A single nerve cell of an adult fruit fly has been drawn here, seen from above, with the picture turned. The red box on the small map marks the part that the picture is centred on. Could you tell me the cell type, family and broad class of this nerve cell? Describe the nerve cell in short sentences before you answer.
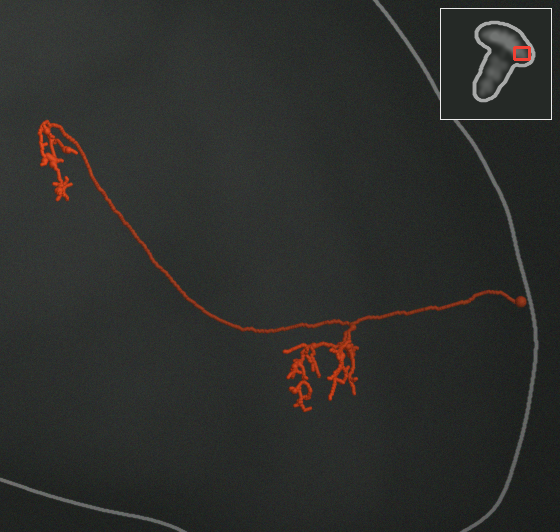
Its cell body lies on the right of the picture. As drawn here it is wider than it is tall. Its cell type is Tm33. The family is Tm. This is an optic-lobe intrinsic neuron.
